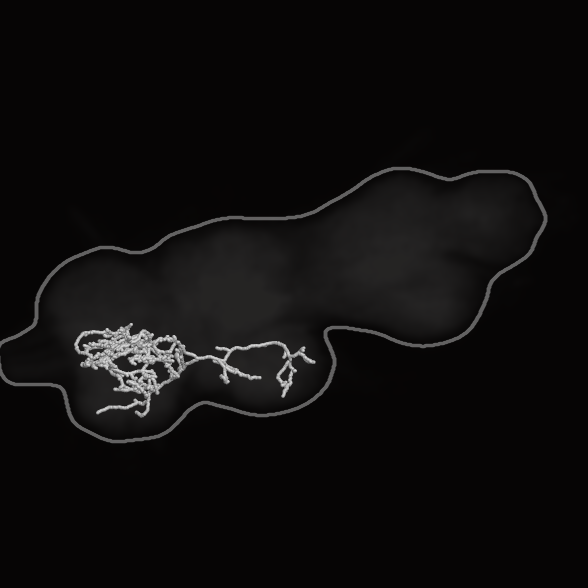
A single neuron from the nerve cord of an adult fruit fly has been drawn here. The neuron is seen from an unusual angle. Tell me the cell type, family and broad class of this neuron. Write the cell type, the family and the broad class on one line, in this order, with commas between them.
IN11A008, hemilineage 11A, nerve-cord intrinsic neuron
